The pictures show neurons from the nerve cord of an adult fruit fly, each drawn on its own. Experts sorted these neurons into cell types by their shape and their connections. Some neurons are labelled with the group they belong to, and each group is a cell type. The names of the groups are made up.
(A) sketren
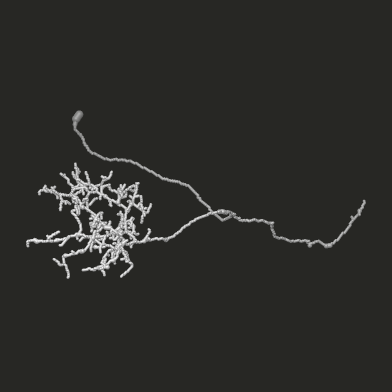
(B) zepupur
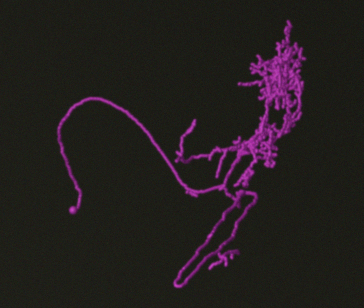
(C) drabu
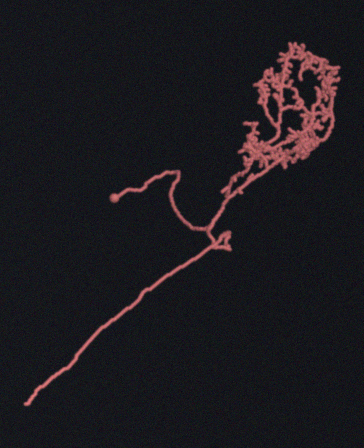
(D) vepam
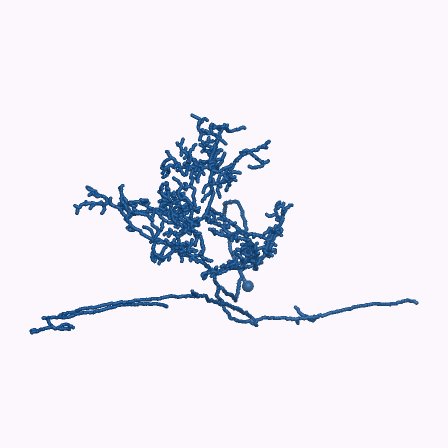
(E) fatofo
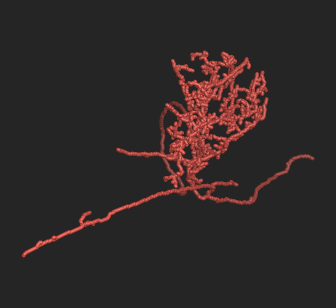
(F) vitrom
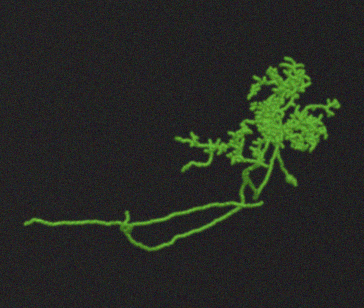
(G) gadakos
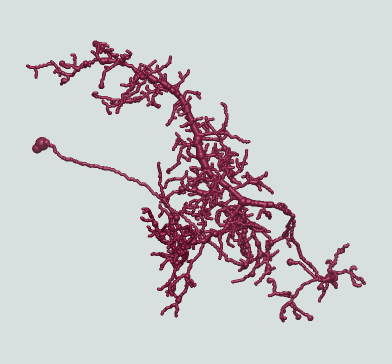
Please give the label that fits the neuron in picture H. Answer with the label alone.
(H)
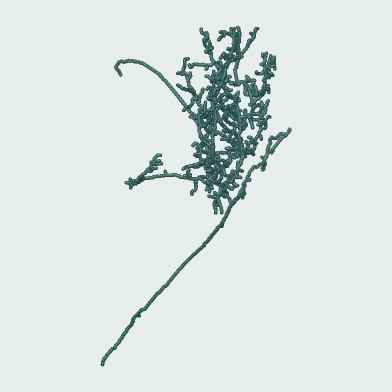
fatofo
